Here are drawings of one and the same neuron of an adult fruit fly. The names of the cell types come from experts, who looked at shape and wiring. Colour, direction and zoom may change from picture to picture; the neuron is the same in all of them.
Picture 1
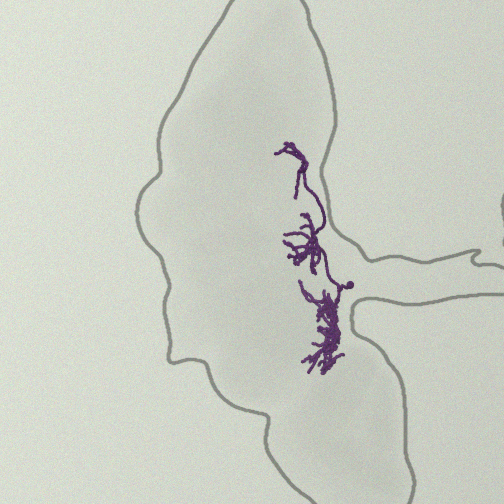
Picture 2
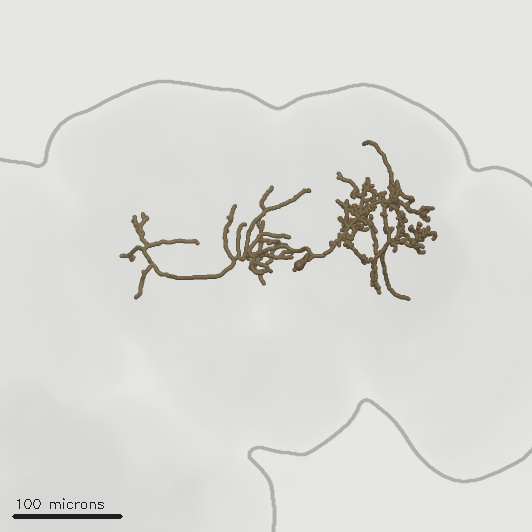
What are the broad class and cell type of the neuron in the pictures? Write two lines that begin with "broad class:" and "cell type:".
broad class: central-brain intrinsic neuron
cell type: PLP231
